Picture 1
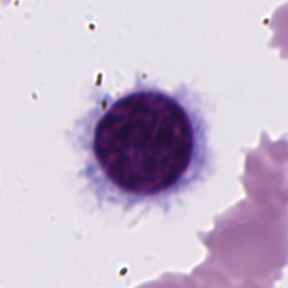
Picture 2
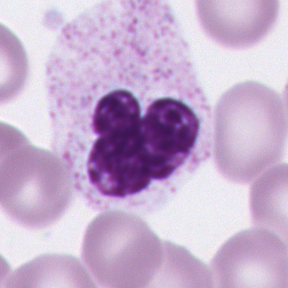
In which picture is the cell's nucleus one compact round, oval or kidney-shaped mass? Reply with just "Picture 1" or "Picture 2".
Picture 1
